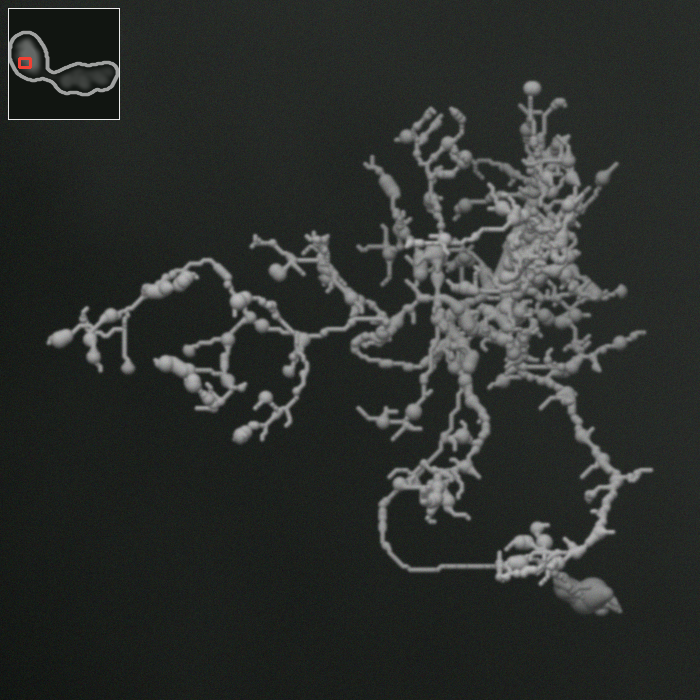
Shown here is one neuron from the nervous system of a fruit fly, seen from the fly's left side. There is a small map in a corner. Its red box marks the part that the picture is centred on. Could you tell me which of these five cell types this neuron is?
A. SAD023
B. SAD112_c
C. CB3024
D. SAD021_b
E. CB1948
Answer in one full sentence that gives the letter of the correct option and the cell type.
The type of the neuron is cell type SAD021_b, option D.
